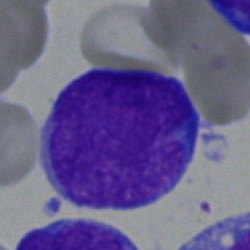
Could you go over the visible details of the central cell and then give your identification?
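Look first at the nucleus: it fills almost the whole cell. Around it there is only a narrow rim of cytoplasm, stained deep blue. You won't find any granules in that cytoplasm, and there are no vacuoles either. What you are looking at is a blast.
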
